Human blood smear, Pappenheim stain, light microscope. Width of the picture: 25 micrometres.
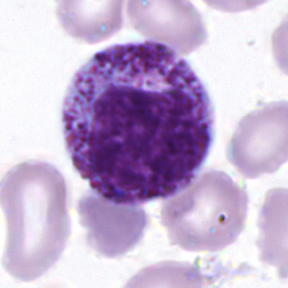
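Myelocyte, the nucleated cell at the centre of a stained human peripheral blood smear. First, the nucleus: one unsegmented mass toward the lower right. Next, the cytoplasm: crowded with coarse dark reddish-purple granules and widest along the upper and left sides. Last, a paler, granule-poor area just above the nucleus.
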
